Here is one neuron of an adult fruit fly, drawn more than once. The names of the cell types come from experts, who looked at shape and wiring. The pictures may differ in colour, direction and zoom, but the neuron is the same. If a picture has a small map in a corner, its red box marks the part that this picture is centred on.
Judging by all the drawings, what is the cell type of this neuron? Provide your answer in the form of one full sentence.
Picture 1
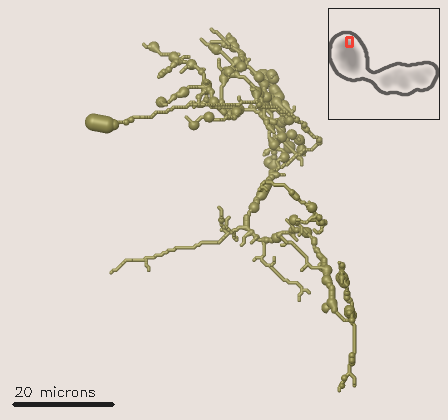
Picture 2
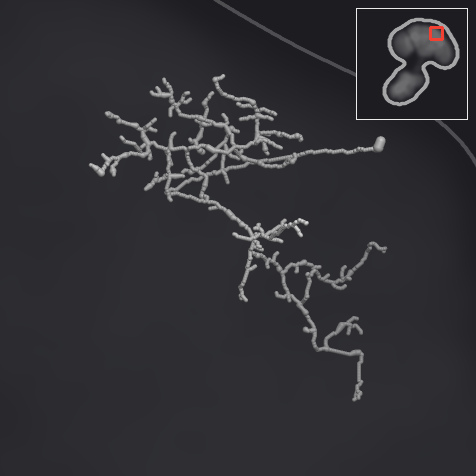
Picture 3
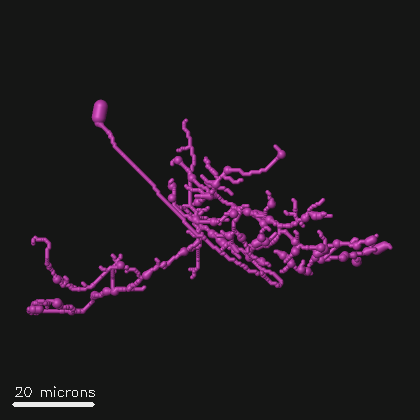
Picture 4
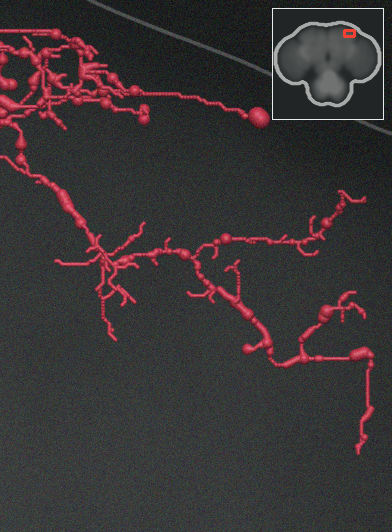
The cell type this neuron represents is CB2600.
